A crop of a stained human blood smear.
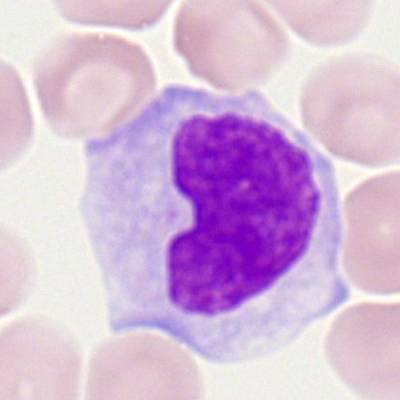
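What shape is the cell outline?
Irregular, with several blunt angular corners.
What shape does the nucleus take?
A kidney shape, from a notch on its left side; its chromatin is dark purple, mottled with small paler patches.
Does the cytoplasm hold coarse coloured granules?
No, none.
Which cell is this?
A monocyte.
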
